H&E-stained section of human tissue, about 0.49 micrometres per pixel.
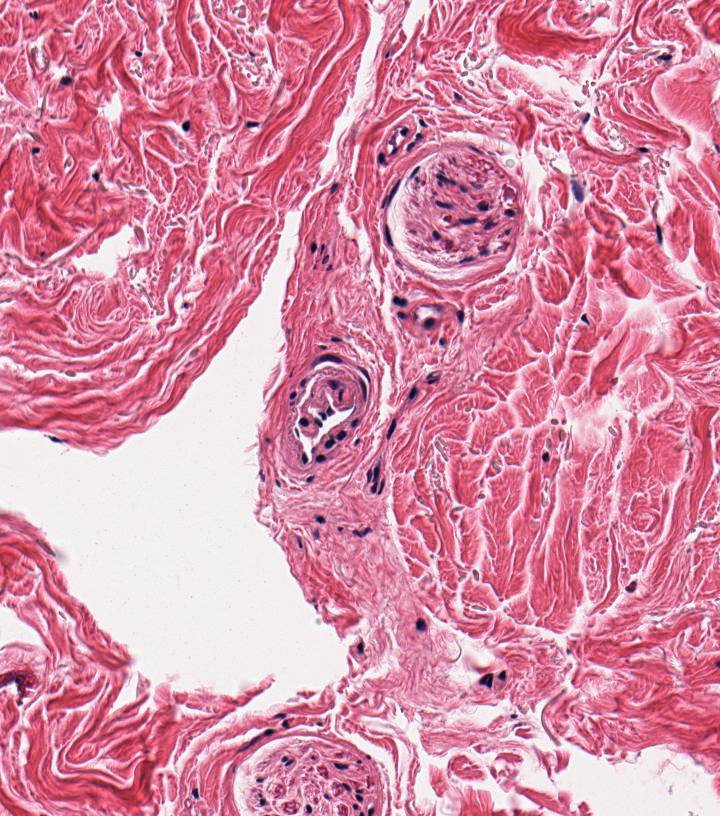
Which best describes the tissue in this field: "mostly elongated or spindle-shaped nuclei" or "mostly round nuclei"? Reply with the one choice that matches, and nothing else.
Mostly elongated or spindle-shaped nuclei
